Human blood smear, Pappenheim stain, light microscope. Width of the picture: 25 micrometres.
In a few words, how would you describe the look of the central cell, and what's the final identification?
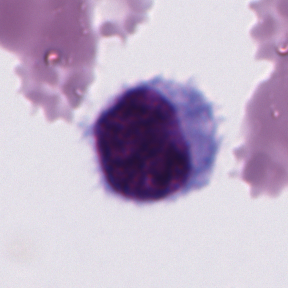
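Cell about 12 micrometres across; edge with many fine hair-like projections. Nucleus roughly round, no lobes or deep notch; about 10 by 8 micrometres; fills about 60% of the cell's area; lies toward the left. Cytoplasm pale blue, widest on the right. Cell type: hairy cell.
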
